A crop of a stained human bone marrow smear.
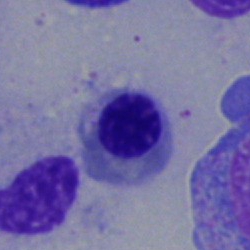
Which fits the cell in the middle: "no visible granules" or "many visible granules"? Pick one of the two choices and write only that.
No visible granules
